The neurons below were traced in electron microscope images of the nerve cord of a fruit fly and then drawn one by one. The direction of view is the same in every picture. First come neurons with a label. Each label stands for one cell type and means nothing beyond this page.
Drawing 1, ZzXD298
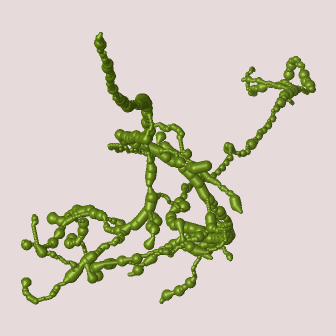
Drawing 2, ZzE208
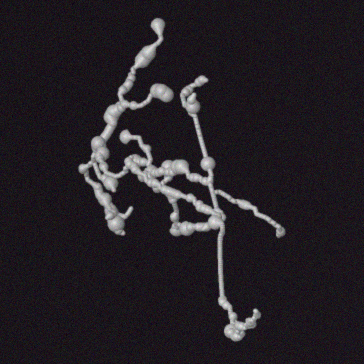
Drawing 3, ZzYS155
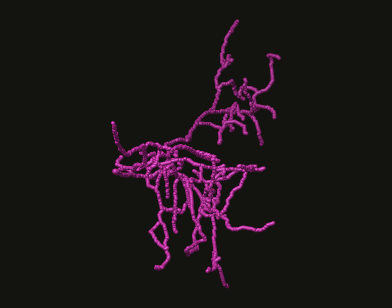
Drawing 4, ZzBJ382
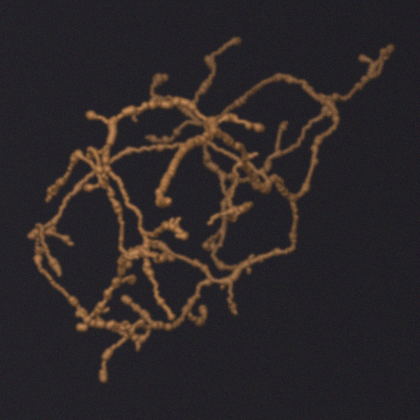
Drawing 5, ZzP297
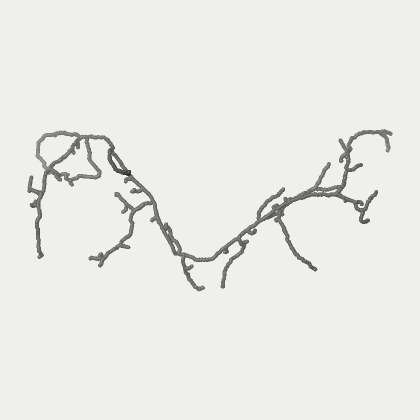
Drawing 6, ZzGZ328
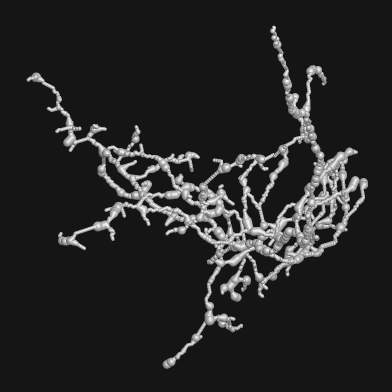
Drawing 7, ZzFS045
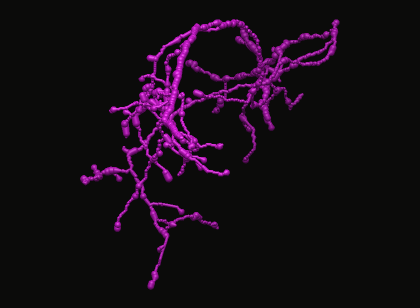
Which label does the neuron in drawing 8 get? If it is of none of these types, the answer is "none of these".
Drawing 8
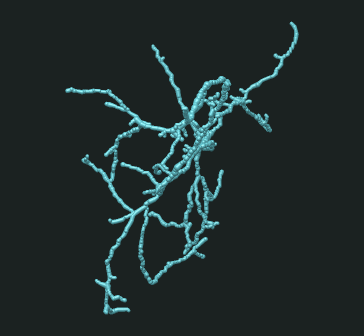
none of these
